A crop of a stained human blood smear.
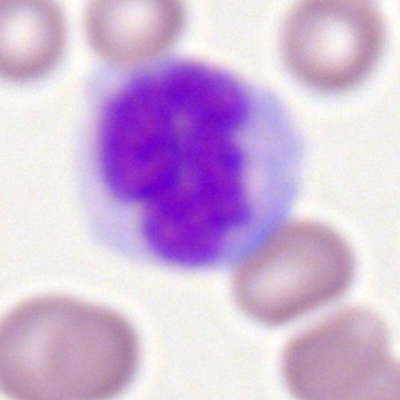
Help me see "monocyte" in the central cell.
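What lines up with a monocyte here is mainly the nucleus: it's irregular, with deep notches along its right side.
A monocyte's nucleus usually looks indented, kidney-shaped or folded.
Otherwise, the nucleus fills most of the cell and leaves a modest rim of cytoplasm. The chromatin is dark purple and looks clumped, and the cytoplasm is a pale greyish blue.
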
